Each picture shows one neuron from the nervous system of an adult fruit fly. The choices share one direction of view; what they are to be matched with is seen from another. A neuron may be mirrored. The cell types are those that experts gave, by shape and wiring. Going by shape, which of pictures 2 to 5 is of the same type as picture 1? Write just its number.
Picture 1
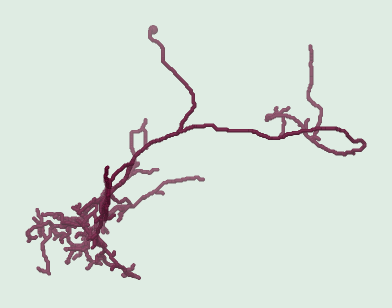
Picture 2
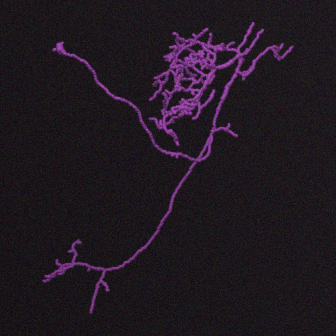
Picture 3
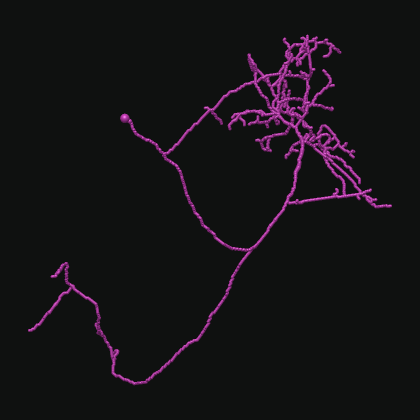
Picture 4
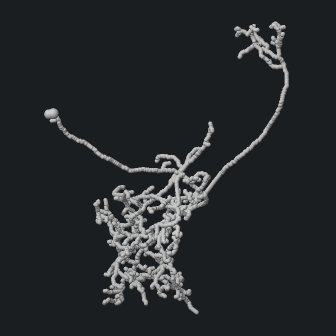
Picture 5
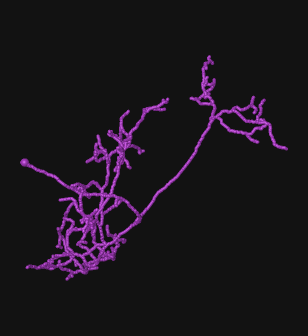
3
